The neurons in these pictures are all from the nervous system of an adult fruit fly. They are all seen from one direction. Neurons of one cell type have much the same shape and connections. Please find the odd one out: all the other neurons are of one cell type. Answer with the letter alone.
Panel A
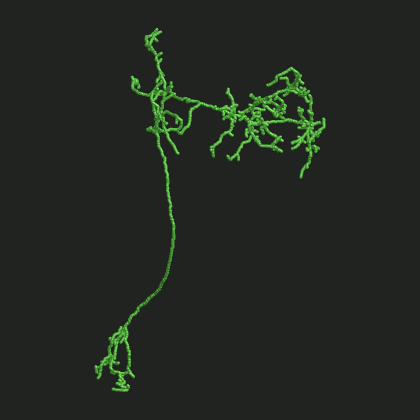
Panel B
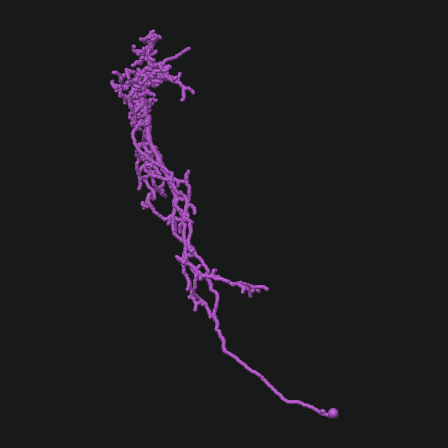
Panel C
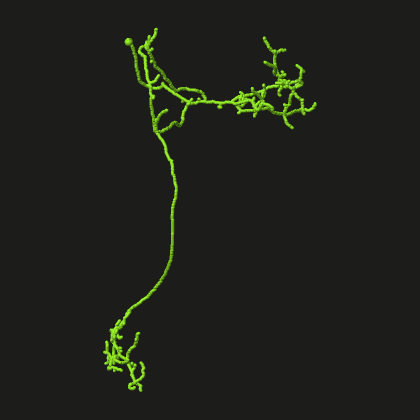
B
